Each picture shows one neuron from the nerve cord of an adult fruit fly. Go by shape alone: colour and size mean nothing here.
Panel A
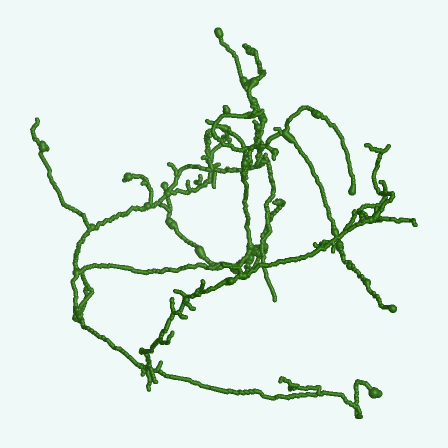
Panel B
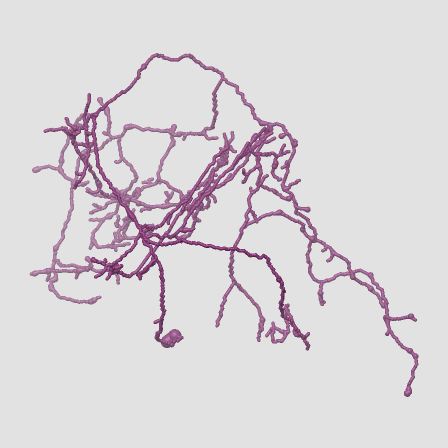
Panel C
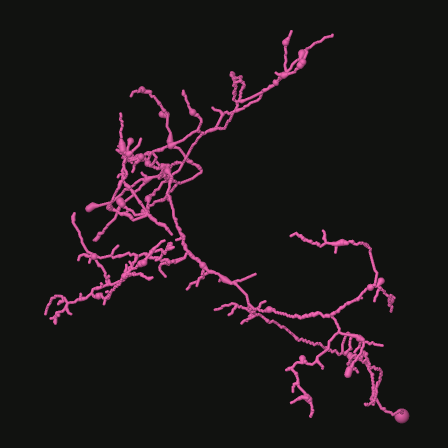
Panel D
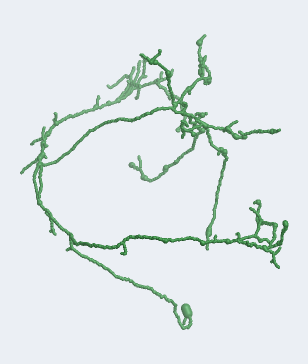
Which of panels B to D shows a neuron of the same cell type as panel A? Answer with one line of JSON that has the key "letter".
{"letter": "D"}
